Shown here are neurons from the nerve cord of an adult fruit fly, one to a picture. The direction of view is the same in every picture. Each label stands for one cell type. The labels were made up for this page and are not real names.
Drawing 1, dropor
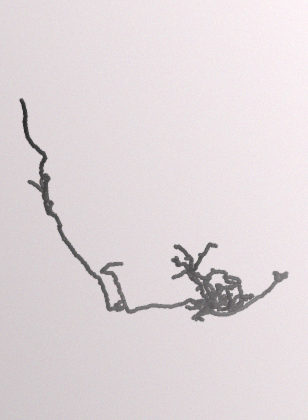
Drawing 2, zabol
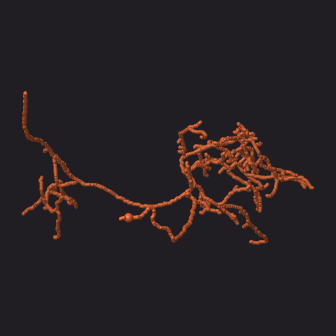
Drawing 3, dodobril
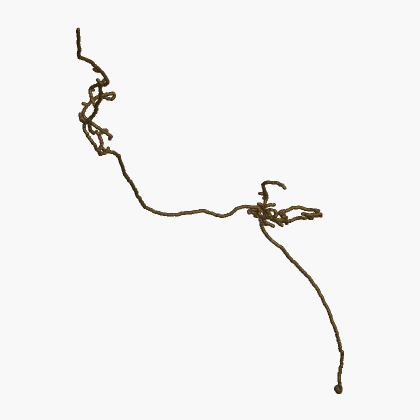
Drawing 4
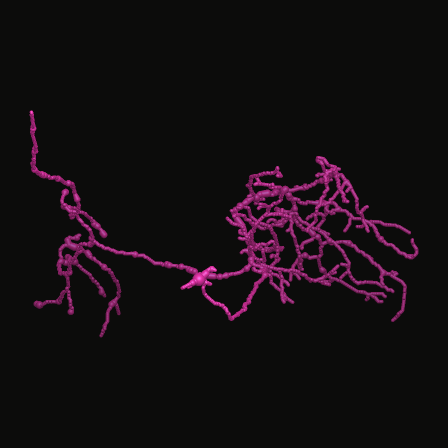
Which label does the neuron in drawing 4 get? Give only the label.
zabol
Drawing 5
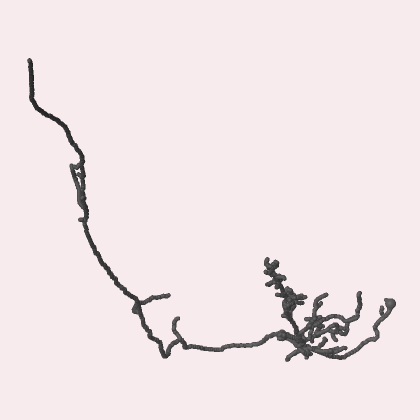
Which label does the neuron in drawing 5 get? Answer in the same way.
dropor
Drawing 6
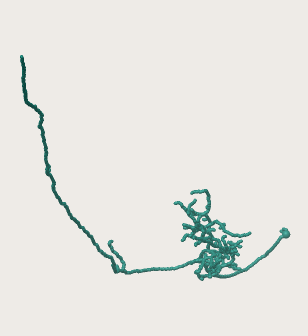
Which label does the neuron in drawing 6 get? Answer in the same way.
dropor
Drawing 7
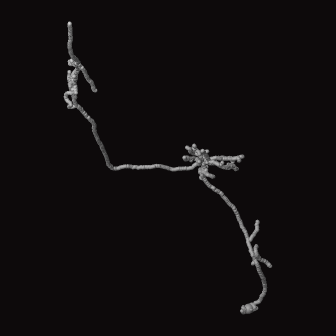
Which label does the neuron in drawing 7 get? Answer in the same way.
dodobril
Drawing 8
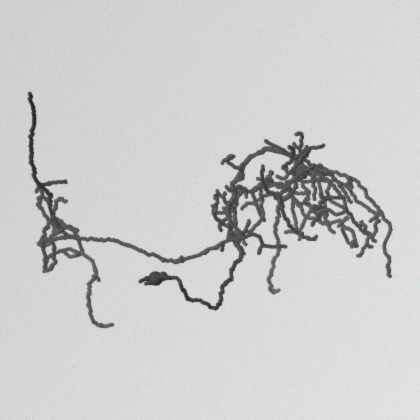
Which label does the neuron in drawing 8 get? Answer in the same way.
zabol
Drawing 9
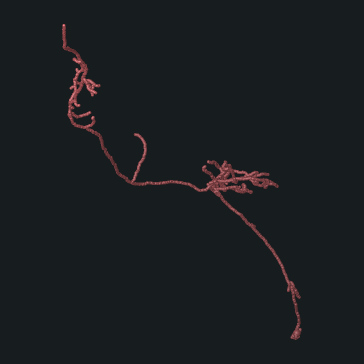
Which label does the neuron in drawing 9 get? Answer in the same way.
dodobril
